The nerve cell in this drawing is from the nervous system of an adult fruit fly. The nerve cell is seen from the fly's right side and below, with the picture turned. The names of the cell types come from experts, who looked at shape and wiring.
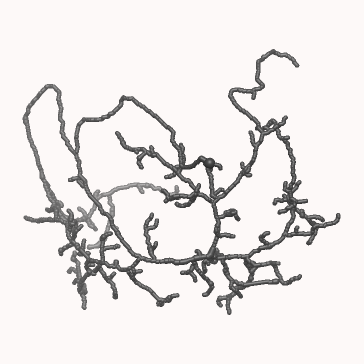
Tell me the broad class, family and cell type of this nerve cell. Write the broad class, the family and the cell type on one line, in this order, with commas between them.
nerve-cord intrinsic neuron, hemilineage 16B, IN16B086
